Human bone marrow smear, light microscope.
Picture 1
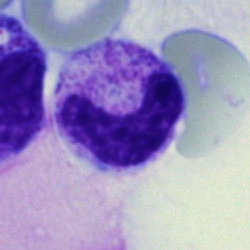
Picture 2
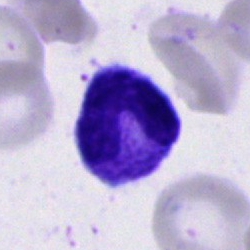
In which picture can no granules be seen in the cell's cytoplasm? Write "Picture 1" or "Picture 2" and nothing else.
Picture 2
